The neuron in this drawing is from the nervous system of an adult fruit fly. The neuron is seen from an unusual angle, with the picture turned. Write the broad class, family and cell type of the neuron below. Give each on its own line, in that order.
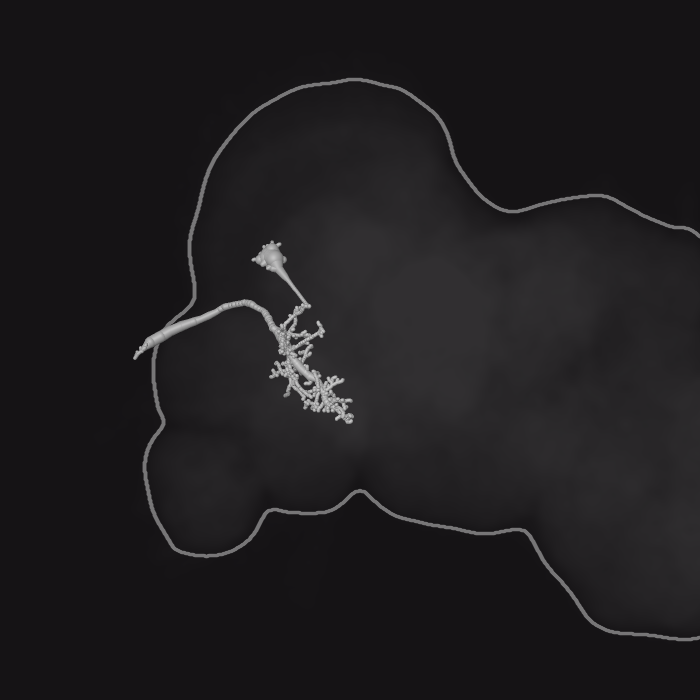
motor neuron of the nerve cord
hemilineage 03B
iii3 MN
